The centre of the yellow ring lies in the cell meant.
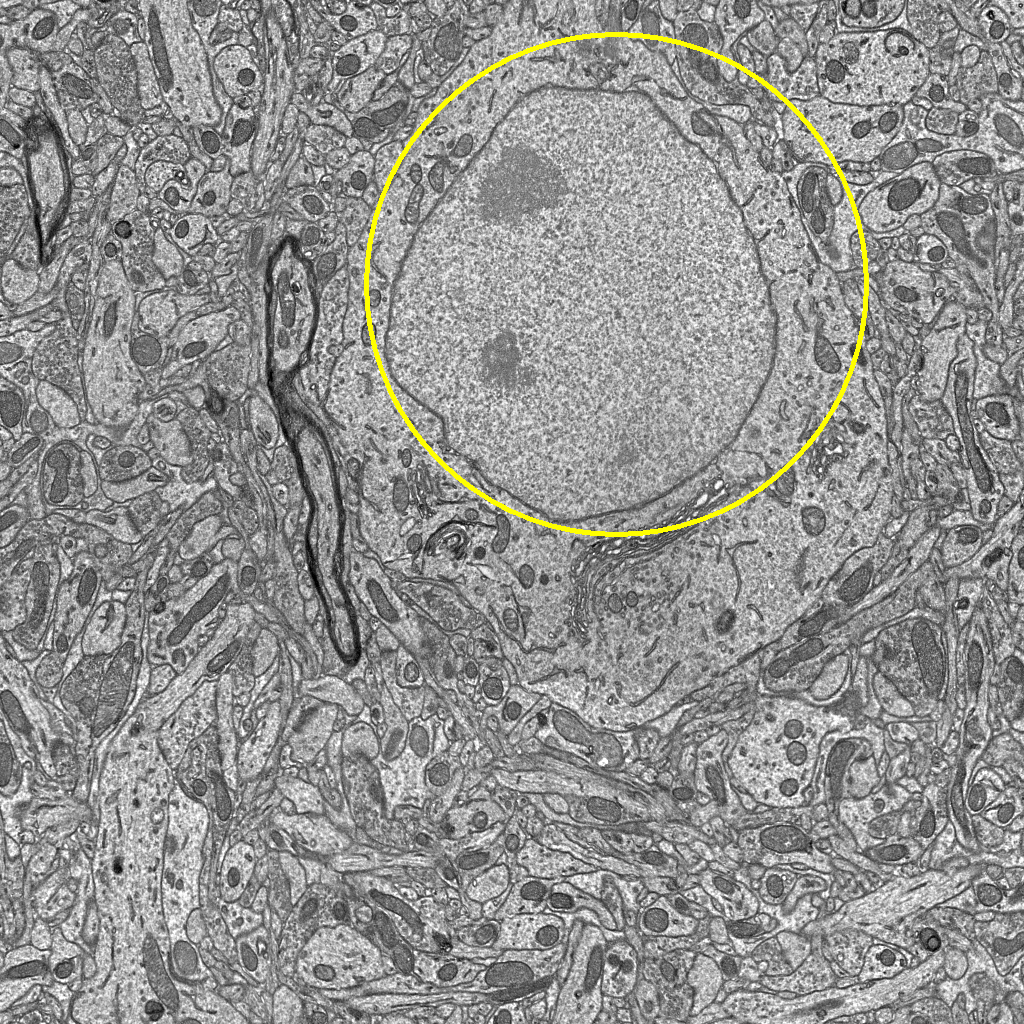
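Excitatory neuron of mouse visual cortex, electron micrograph; the marked cell. Envelope: mostly smooth, no deep infoldings. Chromatin: pale and finely dispersed, without a thick dark band along the envelope. Left half of the nucleus: two irregular, darker, granular patches. Just beneath the nucleus's lower edge: a group of stacked, curved membranes.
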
